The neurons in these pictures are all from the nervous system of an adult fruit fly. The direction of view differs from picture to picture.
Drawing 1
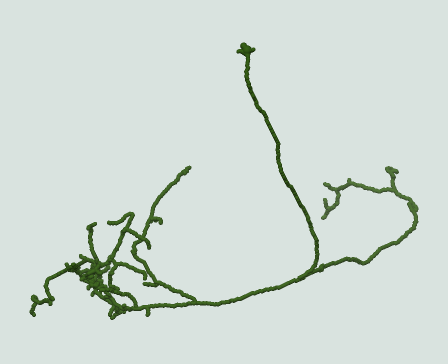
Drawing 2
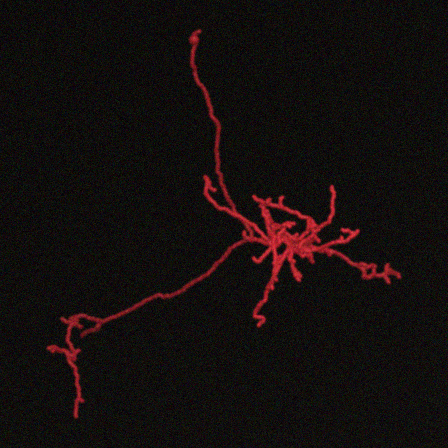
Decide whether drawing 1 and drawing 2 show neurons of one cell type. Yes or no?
no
